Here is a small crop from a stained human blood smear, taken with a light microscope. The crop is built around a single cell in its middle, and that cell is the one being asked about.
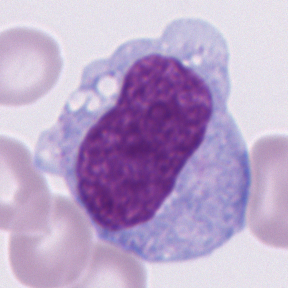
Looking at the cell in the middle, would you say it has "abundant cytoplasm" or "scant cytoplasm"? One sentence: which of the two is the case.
The cytoplasm of this cell is abundant.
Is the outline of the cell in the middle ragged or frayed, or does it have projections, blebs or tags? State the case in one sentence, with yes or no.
Yes, ragged or frayed parts, or projections, blebs or tags, are present on the cell's outline.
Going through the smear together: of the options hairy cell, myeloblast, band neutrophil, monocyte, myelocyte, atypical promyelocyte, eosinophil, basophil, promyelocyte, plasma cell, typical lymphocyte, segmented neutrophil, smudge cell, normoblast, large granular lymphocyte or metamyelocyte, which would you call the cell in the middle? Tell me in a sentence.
The cell at the middle of the frame should be recorded as a monocyte.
